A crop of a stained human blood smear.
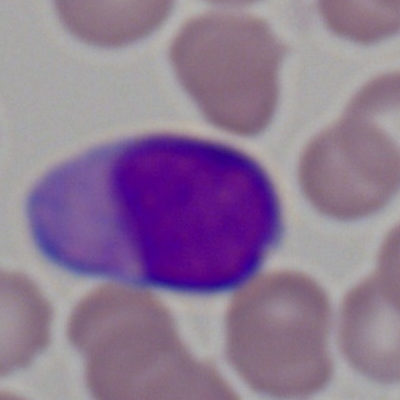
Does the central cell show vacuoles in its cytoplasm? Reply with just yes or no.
No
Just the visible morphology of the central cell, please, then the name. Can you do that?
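Nucleus is off toward the right, stained a dense, deep purple all the way through. Over on the left there's a pale lilac-blue stretch of cytoplasm. That cytoplasm runs a deeper blue along its outer edge than it does near the nucleus. The central cell is a myeloblast.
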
